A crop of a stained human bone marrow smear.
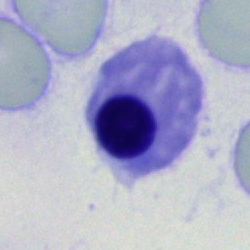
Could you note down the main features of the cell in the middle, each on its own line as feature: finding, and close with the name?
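Nucleus position: off-centre, toward the lower left
Nucleoli: none seen
Outline: irregular and somewhat angular, not round
Cytoplasmic tag: small and tapering, projecting from the bottom
Name: erythroblast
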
